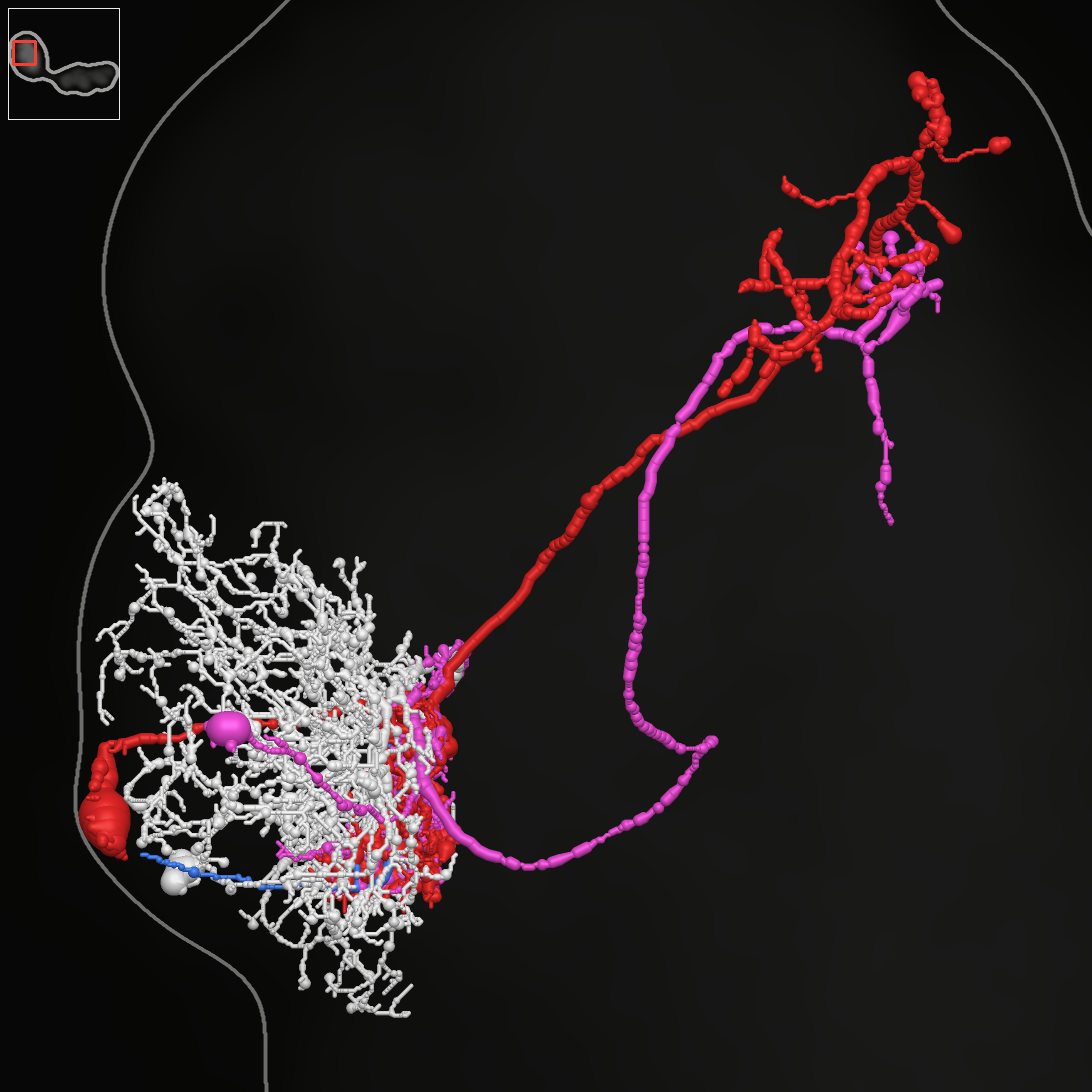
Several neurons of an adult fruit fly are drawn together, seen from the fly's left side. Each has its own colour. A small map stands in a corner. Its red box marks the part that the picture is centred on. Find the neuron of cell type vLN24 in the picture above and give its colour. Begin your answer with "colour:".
colour: white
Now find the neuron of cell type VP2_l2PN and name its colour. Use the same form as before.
colour: magenta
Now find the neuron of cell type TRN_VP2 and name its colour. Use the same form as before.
colour: blue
